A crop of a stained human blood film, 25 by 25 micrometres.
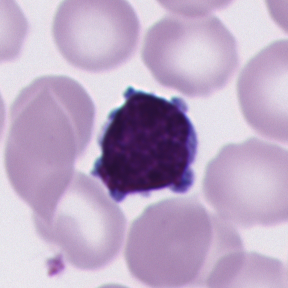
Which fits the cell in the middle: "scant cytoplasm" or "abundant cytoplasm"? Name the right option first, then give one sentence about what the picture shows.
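Scant cytoplasm. The nucleus fills almost the whole cell, leaving only a very scant rim of cytoplasm.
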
